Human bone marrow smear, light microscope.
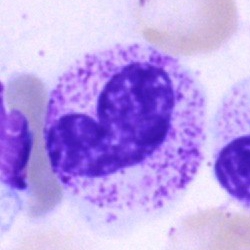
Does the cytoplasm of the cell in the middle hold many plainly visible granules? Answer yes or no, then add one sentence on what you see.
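Yes. Many fine purple granules are scattered throughout the cytoplasm.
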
